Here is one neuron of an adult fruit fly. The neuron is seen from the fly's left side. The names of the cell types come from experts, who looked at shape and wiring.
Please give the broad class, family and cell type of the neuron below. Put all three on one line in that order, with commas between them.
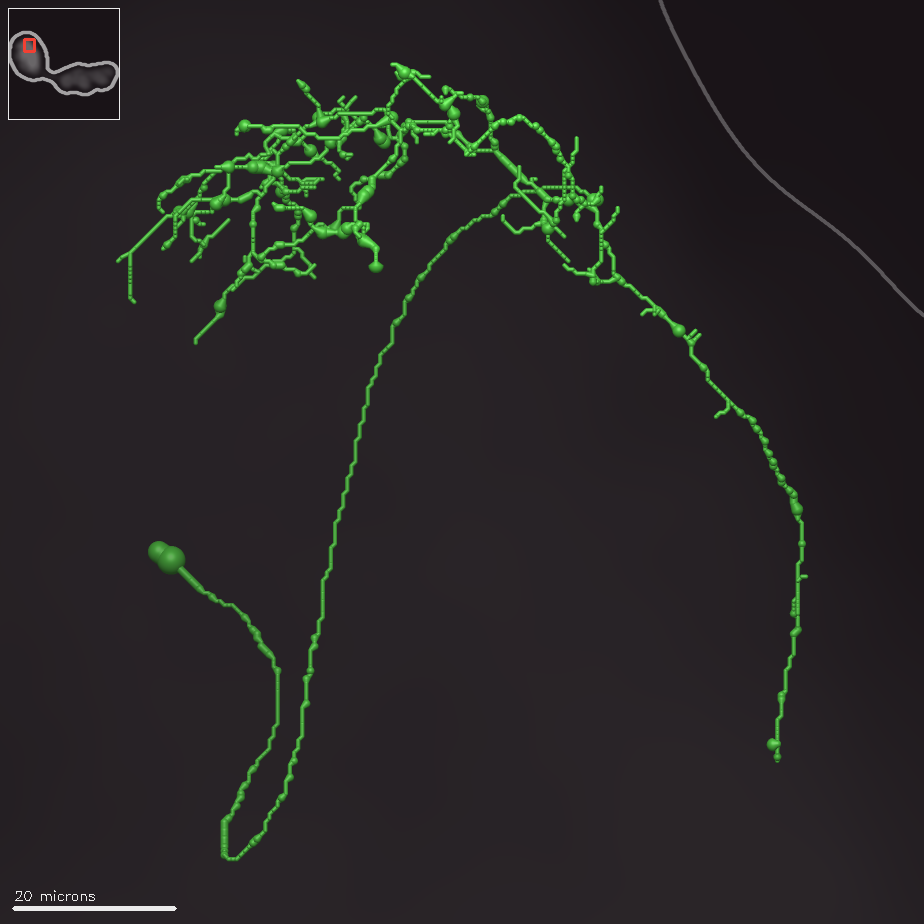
central-brain intrinsic neuron, hemilineage SLPav2, SLP089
